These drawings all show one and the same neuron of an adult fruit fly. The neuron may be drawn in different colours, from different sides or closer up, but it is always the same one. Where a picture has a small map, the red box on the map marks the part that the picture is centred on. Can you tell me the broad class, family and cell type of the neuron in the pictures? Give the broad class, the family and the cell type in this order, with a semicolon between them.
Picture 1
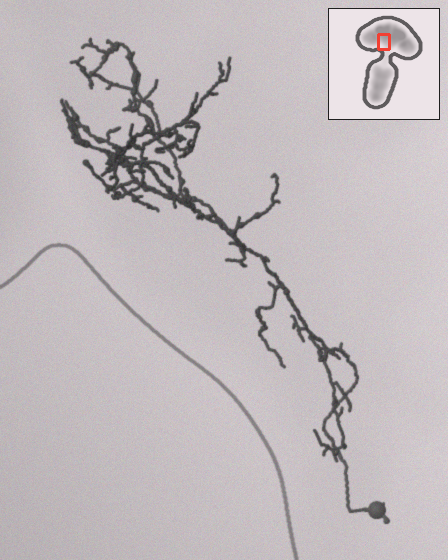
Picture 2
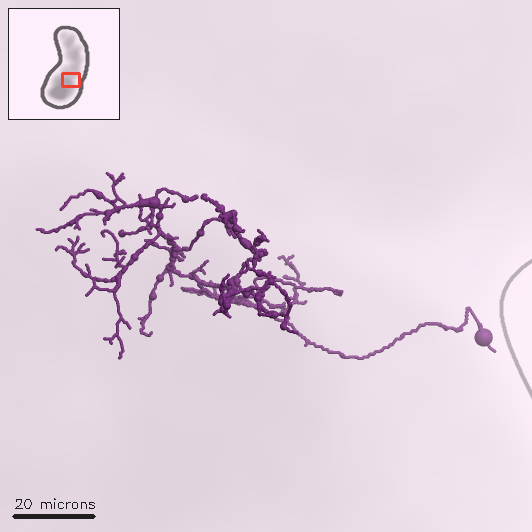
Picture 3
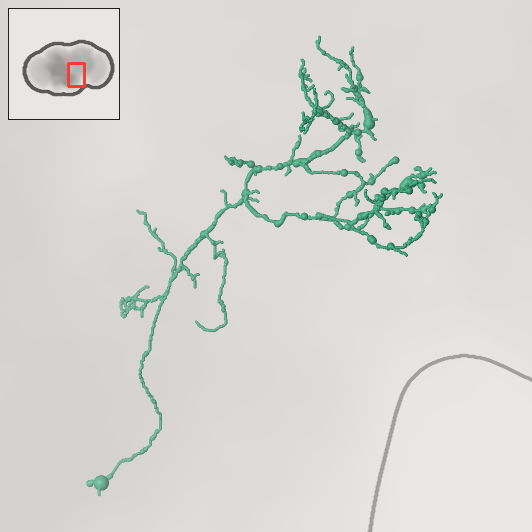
central-brain intrinsic neuron; hemilineage LB3; CB2912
